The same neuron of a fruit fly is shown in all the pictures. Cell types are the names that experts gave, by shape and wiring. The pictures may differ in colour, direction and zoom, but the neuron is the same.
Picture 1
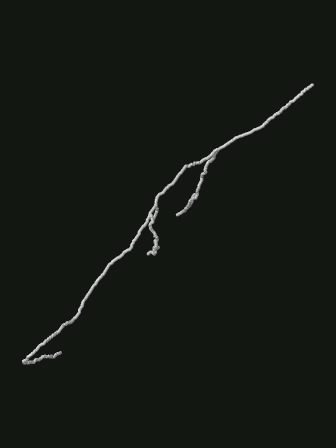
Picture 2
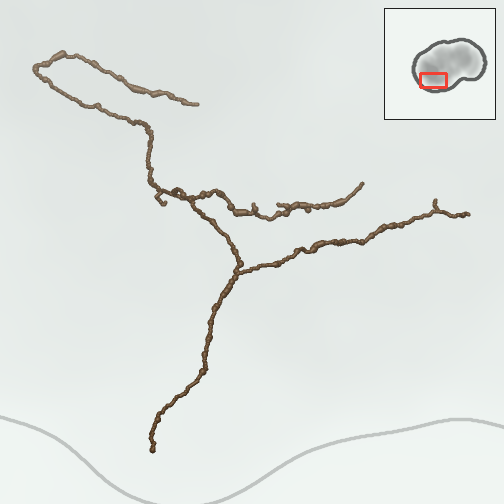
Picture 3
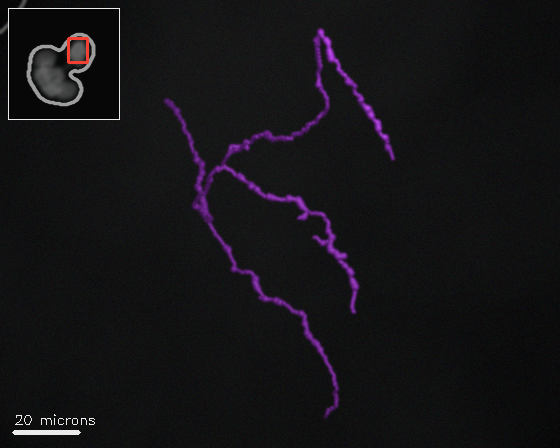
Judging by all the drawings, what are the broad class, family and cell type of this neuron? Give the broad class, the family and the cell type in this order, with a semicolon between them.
sensory neuron entering the nerve cord; class mechanosensory proprioceptive; SNpp18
